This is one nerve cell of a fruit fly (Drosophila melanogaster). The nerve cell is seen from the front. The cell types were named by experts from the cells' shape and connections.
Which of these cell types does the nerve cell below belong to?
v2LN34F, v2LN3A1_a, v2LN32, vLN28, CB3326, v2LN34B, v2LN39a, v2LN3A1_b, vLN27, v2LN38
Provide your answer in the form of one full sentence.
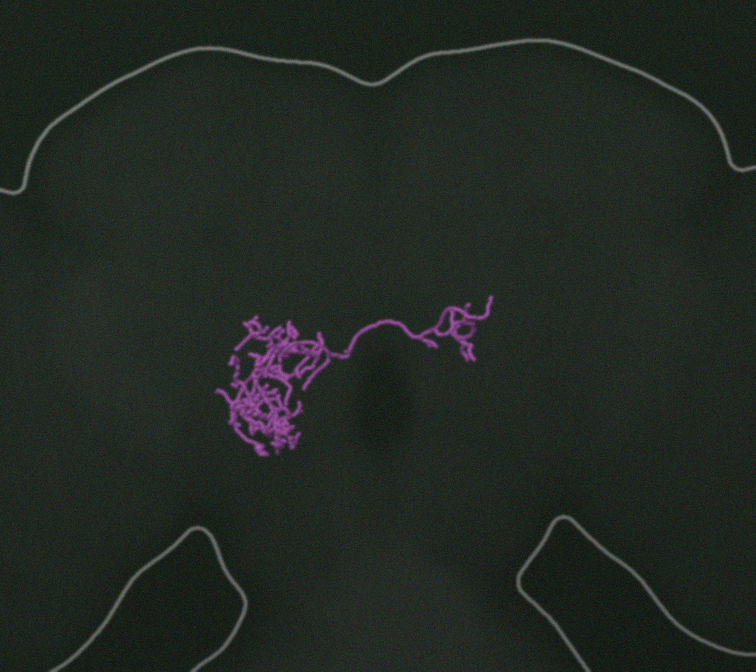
It is v2LN34F that names the cell type of this nerve cell.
